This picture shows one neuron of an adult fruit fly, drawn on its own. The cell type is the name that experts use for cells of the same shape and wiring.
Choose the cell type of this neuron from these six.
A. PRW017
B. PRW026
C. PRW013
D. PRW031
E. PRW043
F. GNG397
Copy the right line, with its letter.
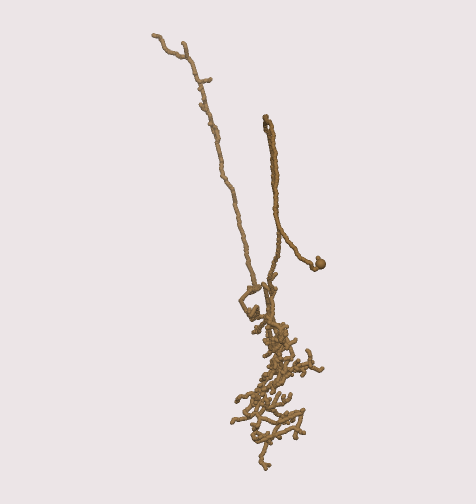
A. PRW017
